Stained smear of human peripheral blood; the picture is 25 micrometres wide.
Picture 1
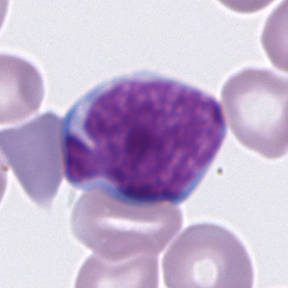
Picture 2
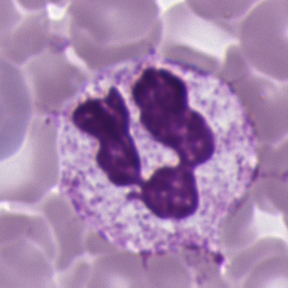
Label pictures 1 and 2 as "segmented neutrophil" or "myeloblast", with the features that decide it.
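The myeloblast is in picture 1 and the segmented neutrophil in picture 2. Outline: the myeloblast is angular rather than round, whereas the segmented neutrophil is rounded and nearly circular. Proportion of nucleus to cytoplasm: in the myeloblast the pale blue cytoplasm forms only a thin rim around the nucleus, which has a notch or fold on its left side.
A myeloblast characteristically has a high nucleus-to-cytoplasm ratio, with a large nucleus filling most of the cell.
The segmented neutrophil, in contrast, has plentiful cytoplasm that is pale, almost colourless to faintly pink. Granules: none are visible in the myeloblast, while fine small lilac granules are scattered throughout the cytoplasm of the segmented neutrophil.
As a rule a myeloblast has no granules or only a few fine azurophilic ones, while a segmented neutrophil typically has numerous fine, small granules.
Chromatin: in the segmented neutrophil it is dark purple and densely clumped, with no nucleoli visible.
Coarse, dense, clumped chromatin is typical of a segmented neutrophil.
Surroundings: a red cell presses against the bottom edge of the myeloblast, and red cells crowd the segmented neutrophil on all sides.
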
